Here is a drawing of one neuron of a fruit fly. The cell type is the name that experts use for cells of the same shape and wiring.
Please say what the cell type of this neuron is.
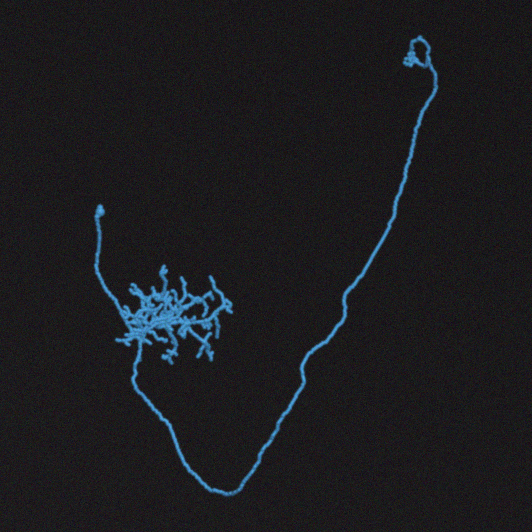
MeTu3c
